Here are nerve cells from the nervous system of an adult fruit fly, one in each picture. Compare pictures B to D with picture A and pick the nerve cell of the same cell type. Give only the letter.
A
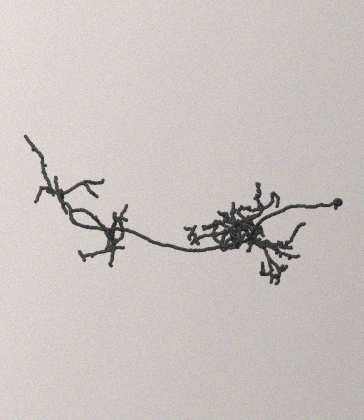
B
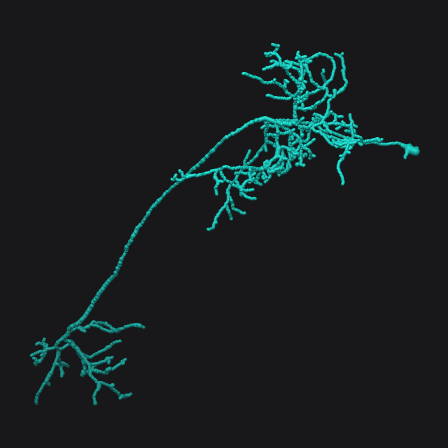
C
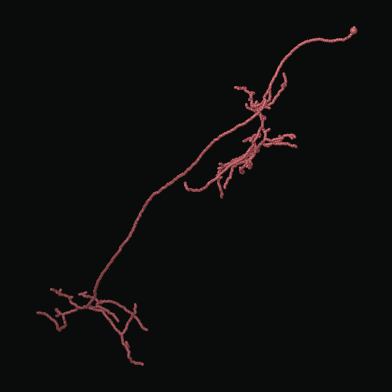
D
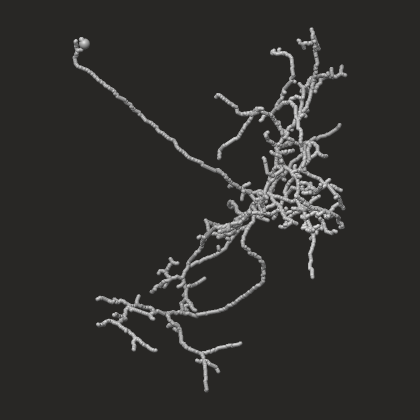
C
